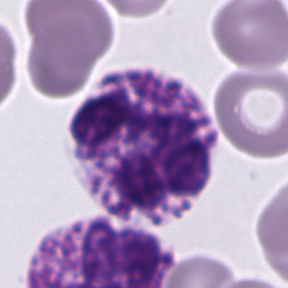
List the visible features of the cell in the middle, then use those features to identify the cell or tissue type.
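Outline roughly round, made finely bumpy by granules at the edge. Nucleus divided into several lobes, with many granules lying over it and partly hiding its outline. The cell is a basophil.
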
